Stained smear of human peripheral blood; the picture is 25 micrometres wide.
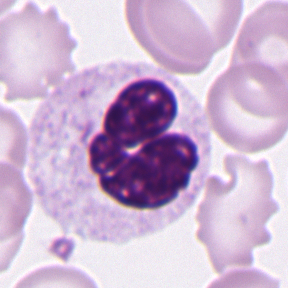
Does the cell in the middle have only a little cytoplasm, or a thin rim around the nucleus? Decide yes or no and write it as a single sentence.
No, the cell holds plenty of cytoplasm around the nucleus.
